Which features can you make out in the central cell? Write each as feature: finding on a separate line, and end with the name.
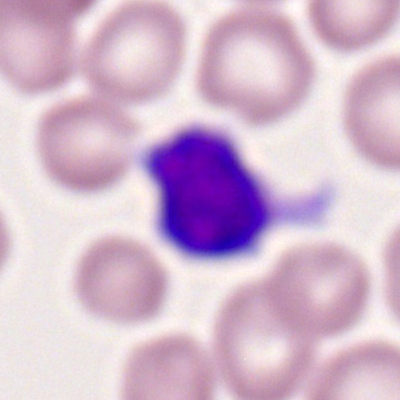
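Projection: pale bluish, tail-like, extending from the right side
Nucleus: fills almost the whole cell body
Cytoplasm: very scant apart from the tail
Chromatin: dense, dark purple
Name: lymphocyte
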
